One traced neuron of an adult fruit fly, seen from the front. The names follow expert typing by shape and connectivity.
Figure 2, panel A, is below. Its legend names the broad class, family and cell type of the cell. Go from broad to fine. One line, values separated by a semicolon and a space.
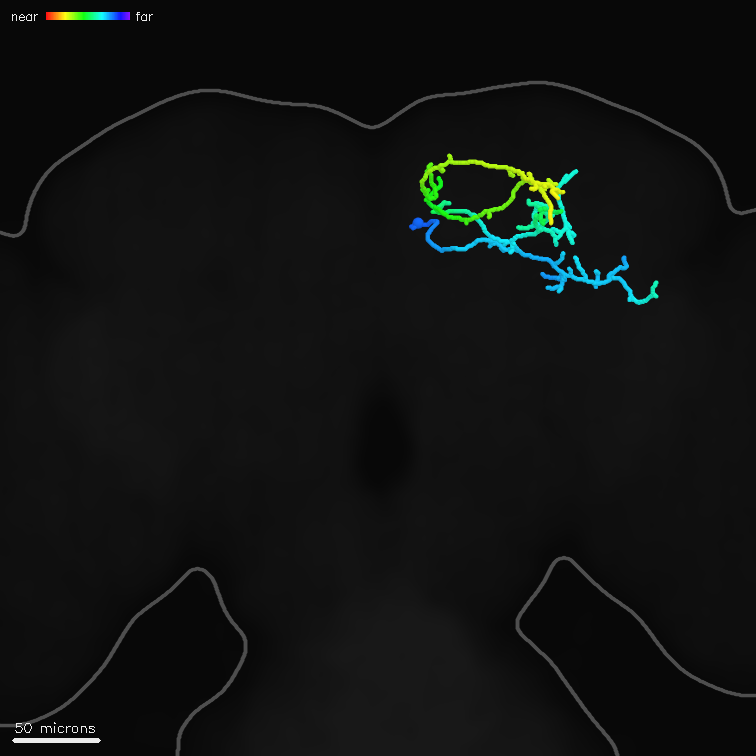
central-brain intrinsic neuron; hemilineage DM3_dorso_lateral; SMP328_b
